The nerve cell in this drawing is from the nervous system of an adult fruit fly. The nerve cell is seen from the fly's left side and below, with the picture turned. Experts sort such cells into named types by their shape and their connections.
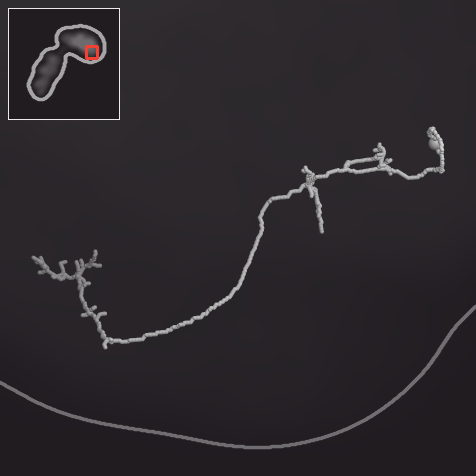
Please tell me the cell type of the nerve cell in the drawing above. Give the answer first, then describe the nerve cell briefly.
It is of cell type Tm5Y. It is an optic-lobe intrinsic neuron. As drawn here it is wider than it is tall.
